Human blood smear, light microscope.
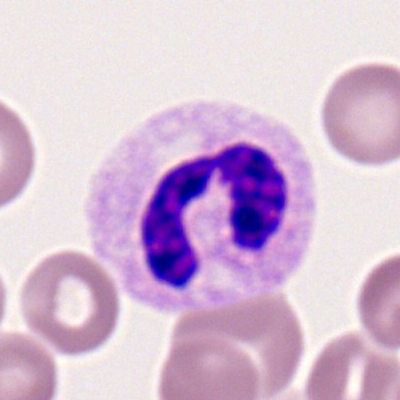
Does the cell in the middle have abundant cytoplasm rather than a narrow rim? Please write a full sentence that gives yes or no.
Yes, the nucleus is surrounded by plentiful cytoplasm.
